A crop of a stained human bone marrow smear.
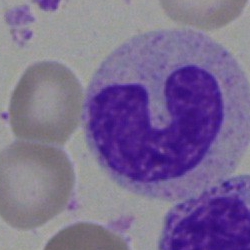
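Band neutrophil, the cell in the middle. Notice how round and smooth its outline is. Look into the nucleus and you will find no nucleoli, and the cytoplasm shows no vacuoles. Red cells lie against its left side.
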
